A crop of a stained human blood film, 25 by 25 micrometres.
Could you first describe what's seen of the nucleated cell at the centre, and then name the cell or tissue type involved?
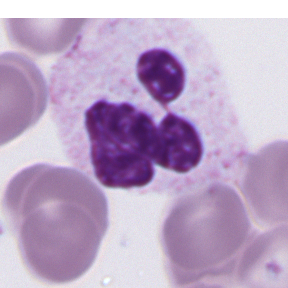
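Look at the nucleated cell at the centre: its smallest lobe sits at the top, apart from the others, linked to them by a fine thread. No lobe shows a nucleolus. Fine pink-violet granules are spread evenly through the cytoplasm, with no vacuoles. This cell is a segmented neutrophil.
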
